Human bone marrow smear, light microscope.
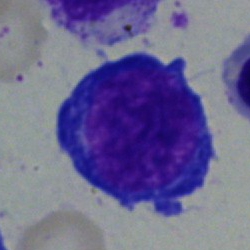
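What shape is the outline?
Roughly round but slightly irregular, with small blue cytoplasmic blebs projecting from the upper right and bottom edges.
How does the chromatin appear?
Finely granular, evenly spread and stained purple.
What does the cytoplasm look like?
A thin rim of deep blue around the nucleus.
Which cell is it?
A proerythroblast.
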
